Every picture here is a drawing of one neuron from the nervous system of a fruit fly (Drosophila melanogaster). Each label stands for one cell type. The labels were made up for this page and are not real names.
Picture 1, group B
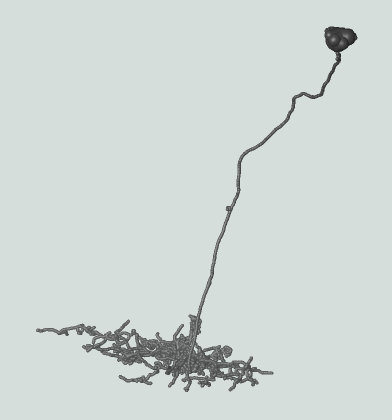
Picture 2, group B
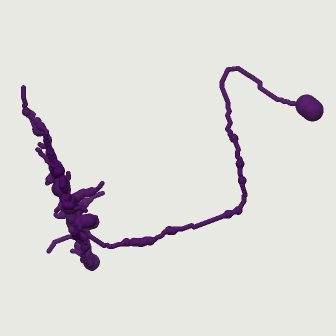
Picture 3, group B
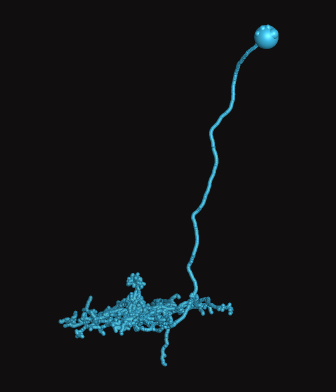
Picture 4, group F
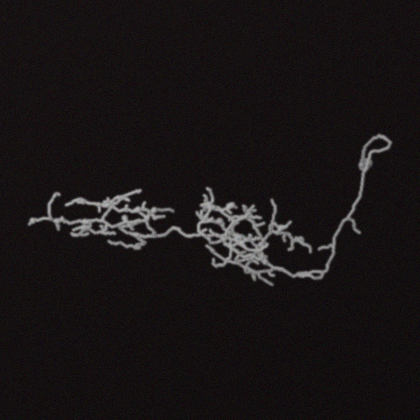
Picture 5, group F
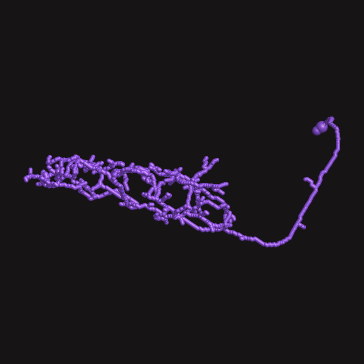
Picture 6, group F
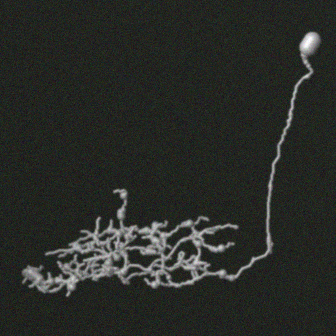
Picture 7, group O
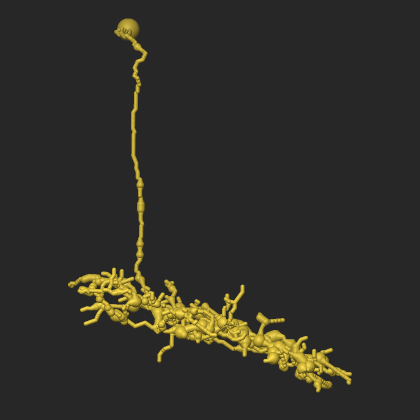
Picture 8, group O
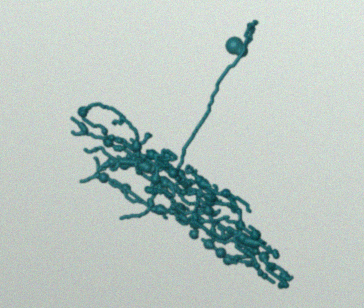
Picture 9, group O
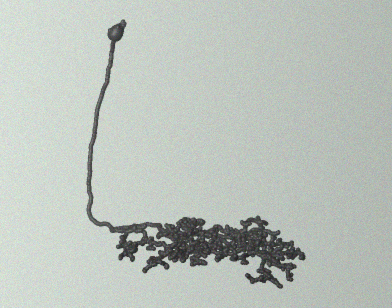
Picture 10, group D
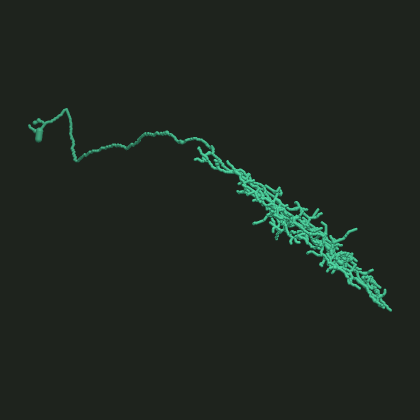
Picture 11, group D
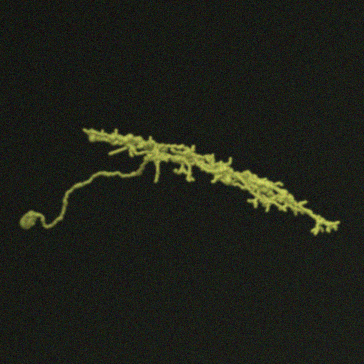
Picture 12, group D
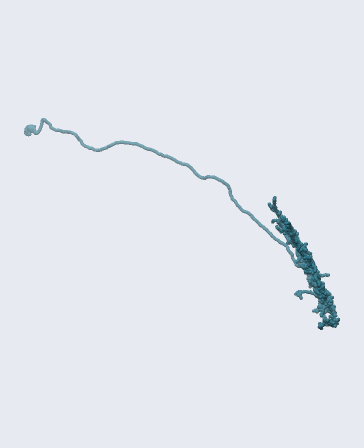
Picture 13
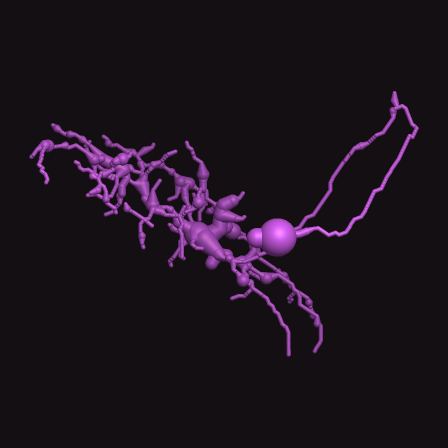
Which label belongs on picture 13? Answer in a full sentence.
It belongs to group B.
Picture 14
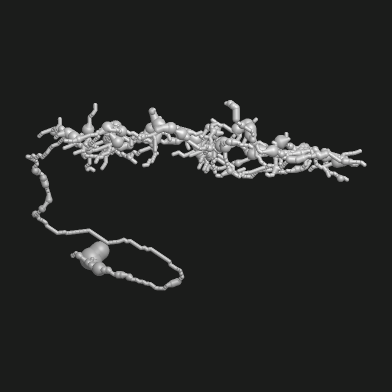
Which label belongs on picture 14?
It belongs to group D.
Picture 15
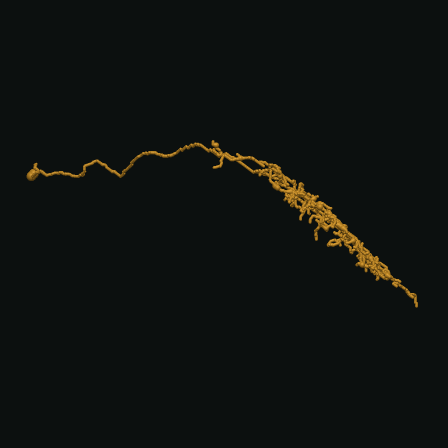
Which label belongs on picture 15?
It belongs to group D.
